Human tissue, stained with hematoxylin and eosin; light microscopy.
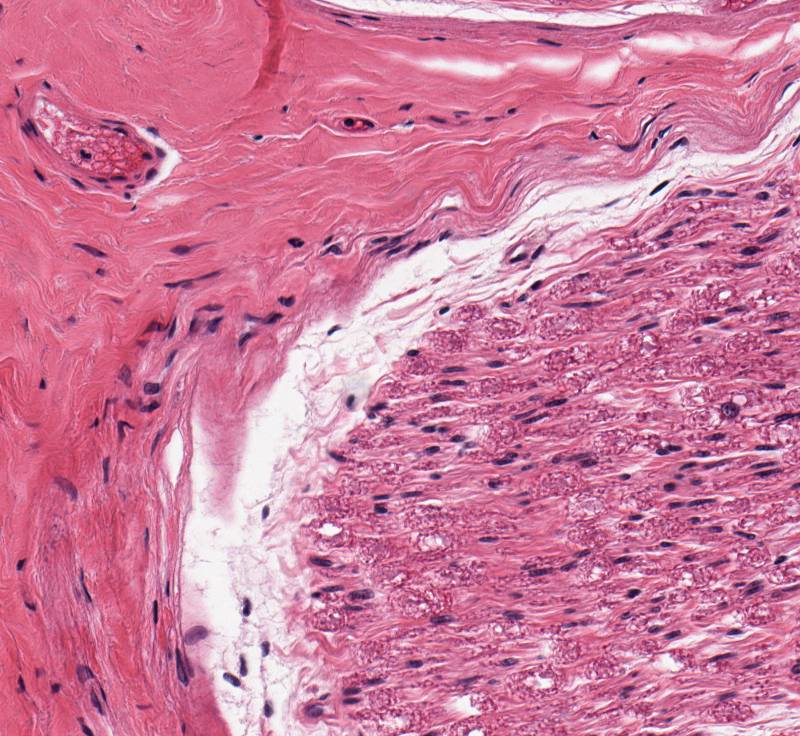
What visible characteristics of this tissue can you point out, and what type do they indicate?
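Lower right holds a densely cellular bundle of fibres with a bubbly, finely vacuolated pink texture. Dense pink fibrous tissue borders it above and to the left: thick, wavy, deeply eosinophilic collagen bundles with sparse spindle-shaped nuclei. A small blood vessel with red blood cells lies in it at upper left. This is tibial nerve.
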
